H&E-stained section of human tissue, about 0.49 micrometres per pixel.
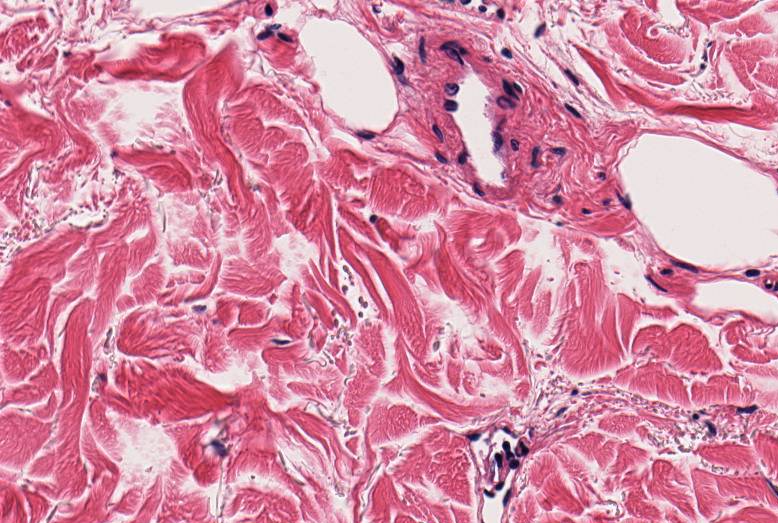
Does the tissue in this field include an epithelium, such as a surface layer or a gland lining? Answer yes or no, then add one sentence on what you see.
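No. No epithelium is present anywhere in the field.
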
